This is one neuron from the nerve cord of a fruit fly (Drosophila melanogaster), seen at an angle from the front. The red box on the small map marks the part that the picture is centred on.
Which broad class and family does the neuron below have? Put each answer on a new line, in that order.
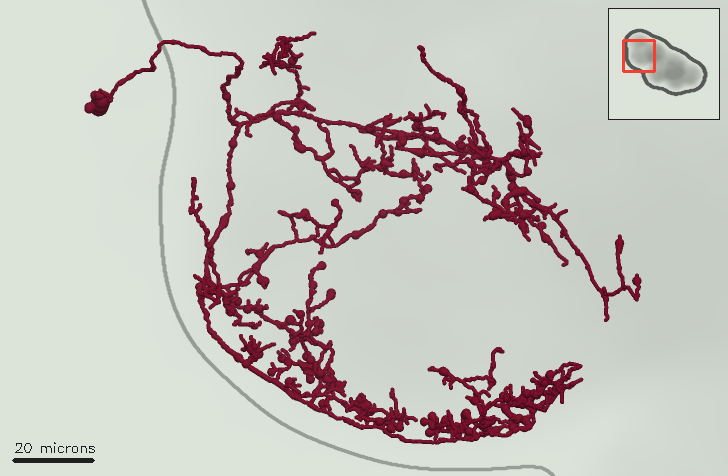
nerve-cord intrinsic neuron
hemilineage 19A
